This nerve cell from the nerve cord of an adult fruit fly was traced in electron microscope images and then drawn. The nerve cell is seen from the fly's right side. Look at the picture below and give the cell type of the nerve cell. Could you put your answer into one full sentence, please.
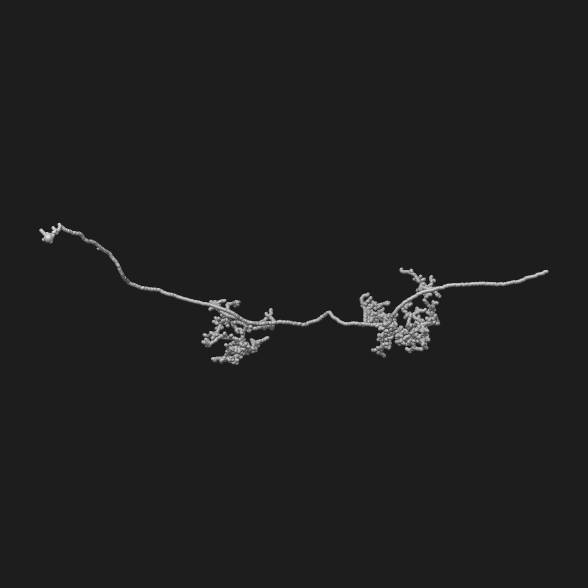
For this nerve cell, the cell type is AN09B060.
